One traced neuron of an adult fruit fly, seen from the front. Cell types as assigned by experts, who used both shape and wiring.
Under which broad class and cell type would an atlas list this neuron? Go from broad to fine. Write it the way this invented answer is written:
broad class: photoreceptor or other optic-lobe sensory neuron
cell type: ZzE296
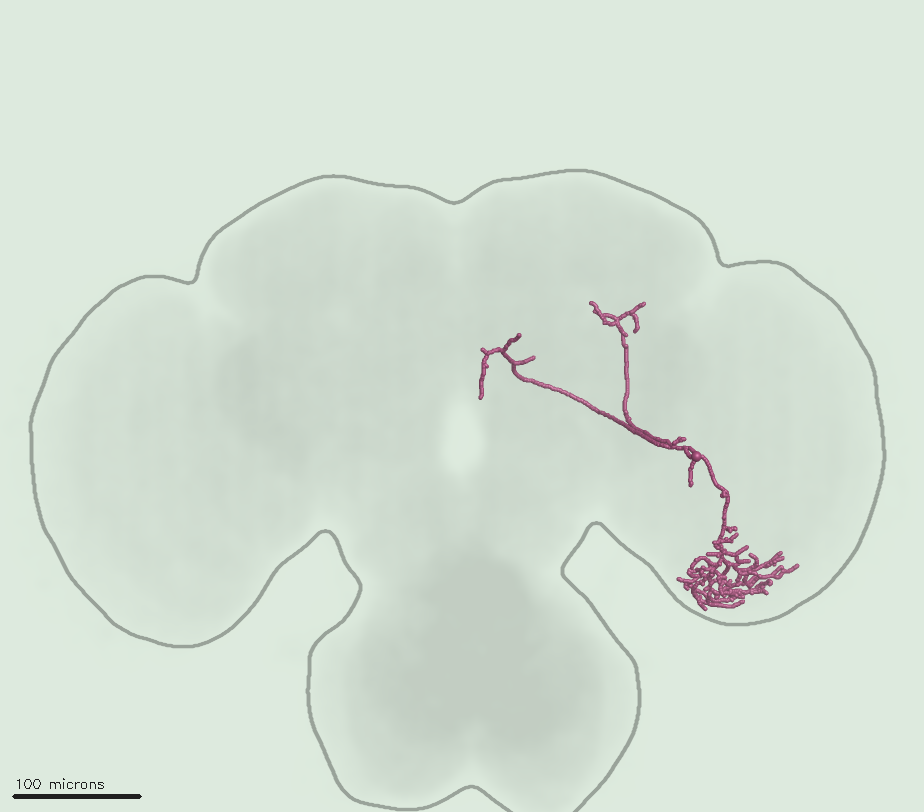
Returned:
broad class: visual projection neuron
cell type: aMe5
